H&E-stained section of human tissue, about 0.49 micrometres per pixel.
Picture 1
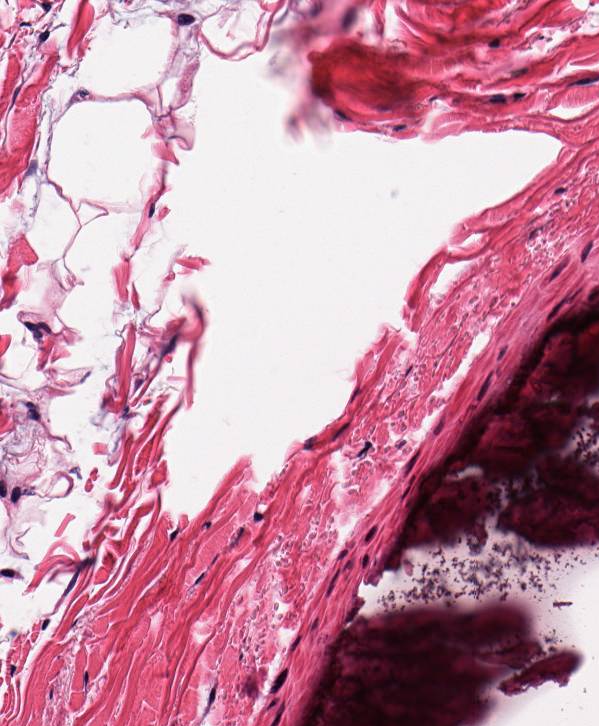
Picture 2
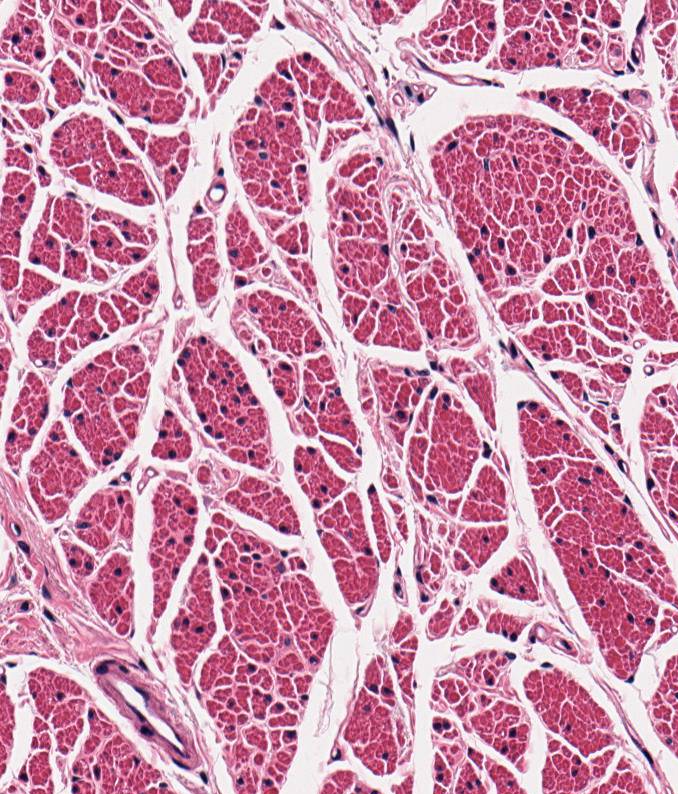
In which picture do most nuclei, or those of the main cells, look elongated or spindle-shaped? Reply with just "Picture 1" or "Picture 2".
Picture 1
